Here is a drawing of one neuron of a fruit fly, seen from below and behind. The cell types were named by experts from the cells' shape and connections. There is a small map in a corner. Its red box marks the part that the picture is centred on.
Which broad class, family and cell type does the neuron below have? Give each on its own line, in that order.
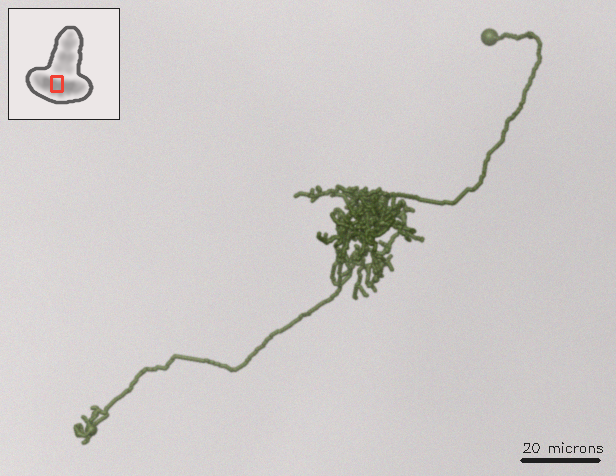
central-brain intrinsic neuron
class CX
FC2A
